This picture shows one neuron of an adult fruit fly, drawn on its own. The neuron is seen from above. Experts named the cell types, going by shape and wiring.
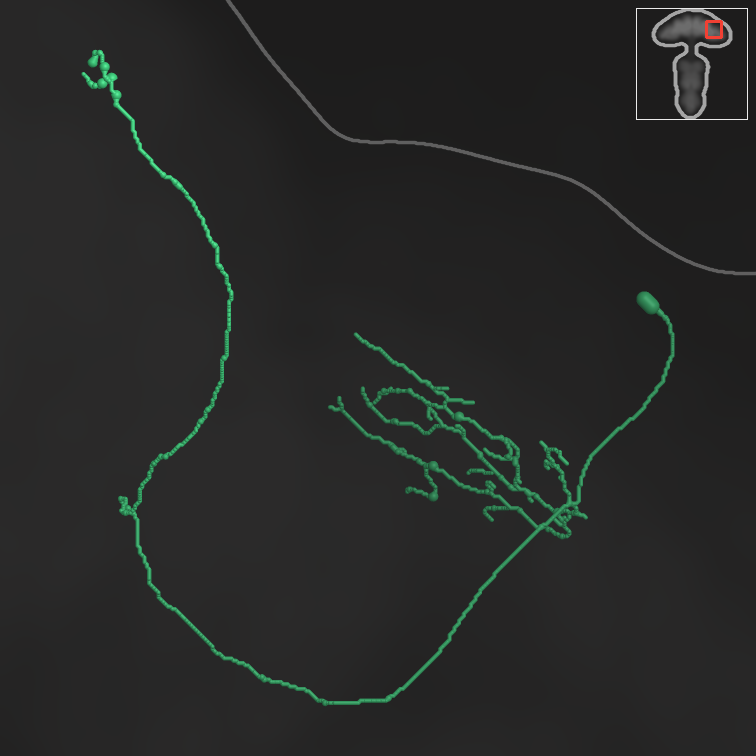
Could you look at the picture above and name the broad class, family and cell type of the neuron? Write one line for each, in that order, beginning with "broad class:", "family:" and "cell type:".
broad class: visual projection neuron
family: MeTu
cell type: MeTu4d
